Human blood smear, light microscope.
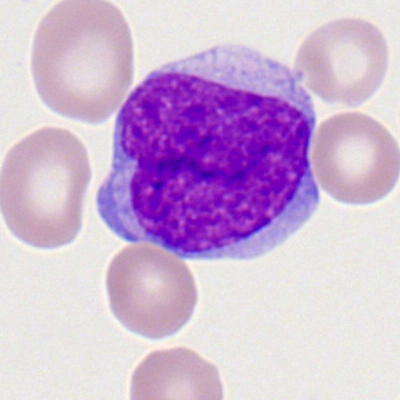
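Myeloblast, taken feature by feature. Outline: irregular and somewhat angular, not smoothly round. Nucleus: a shallow notch on its left side, filling most of the cell and leaving a moderate rim of cytoplasm. Granules: none distinct in the cytoplasm.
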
